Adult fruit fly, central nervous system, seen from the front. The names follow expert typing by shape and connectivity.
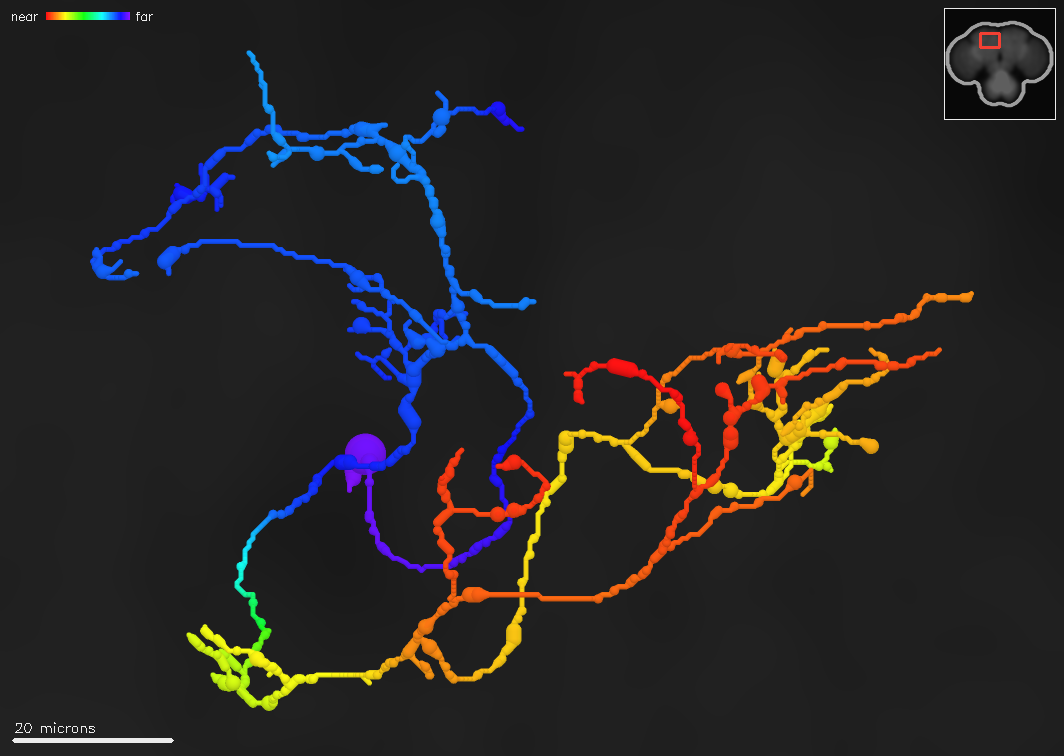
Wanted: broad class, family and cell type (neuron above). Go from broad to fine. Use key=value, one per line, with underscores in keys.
broad_class=central-brain intrinsic neuron
family=class Kenyon Cell
cell_type=KCg-s3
